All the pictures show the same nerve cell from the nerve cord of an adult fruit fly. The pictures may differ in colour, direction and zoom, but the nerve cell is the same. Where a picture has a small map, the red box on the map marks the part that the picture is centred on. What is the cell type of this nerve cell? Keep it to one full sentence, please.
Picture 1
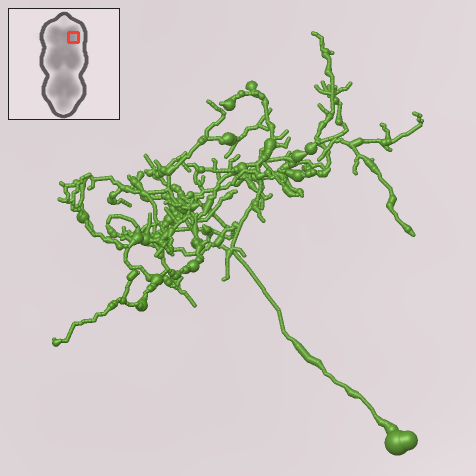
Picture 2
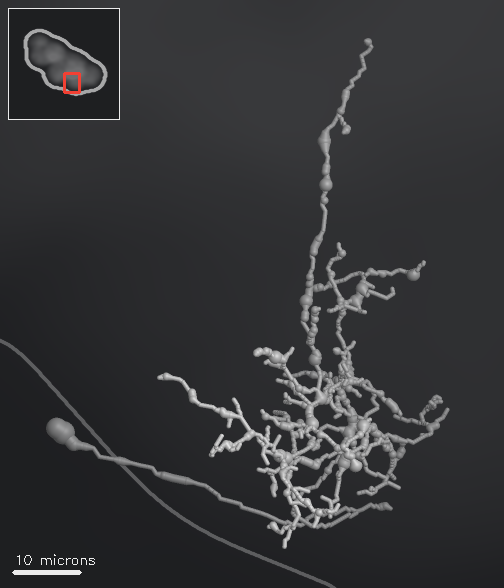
It is IN01B082 that this nerve cell is, by cell type.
